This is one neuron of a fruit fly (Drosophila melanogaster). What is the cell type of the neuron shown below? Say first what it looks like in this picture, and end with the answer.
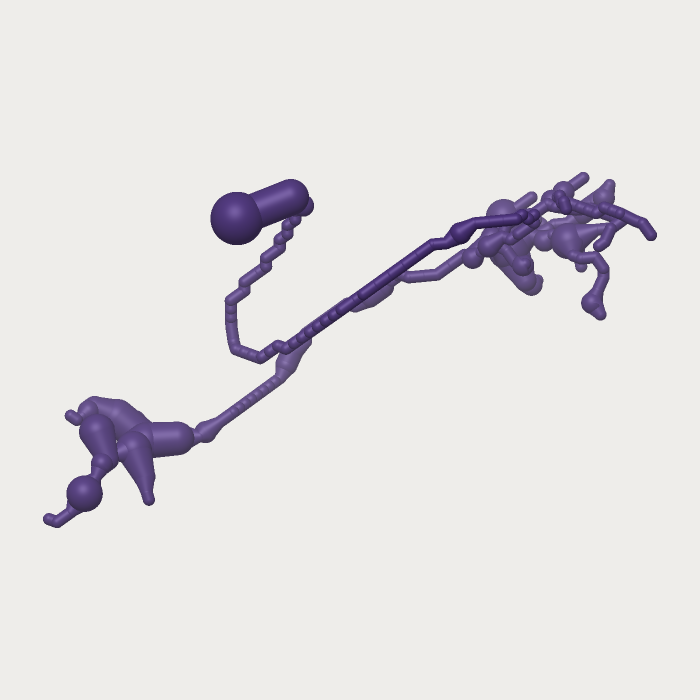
As drawn here it is wider than it is tall. This is an optic-lobe intrinsic neuron. Its cell type is T5a.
